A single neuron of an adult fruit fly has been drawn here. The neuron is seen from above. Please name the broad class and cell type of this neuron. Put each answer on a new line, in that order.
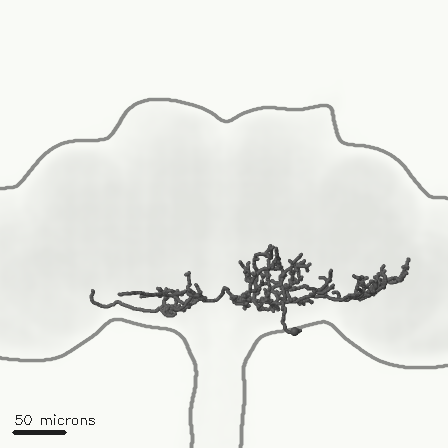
central-brain intrinsic neuron
PS272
